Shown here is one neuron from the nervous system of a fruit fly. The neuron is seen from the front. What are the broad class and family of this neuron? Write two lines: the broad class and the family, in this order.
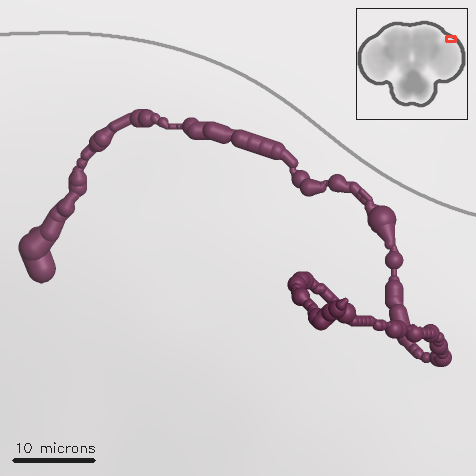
photoreceptor or other optic-lobe sensory neuron
class visual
